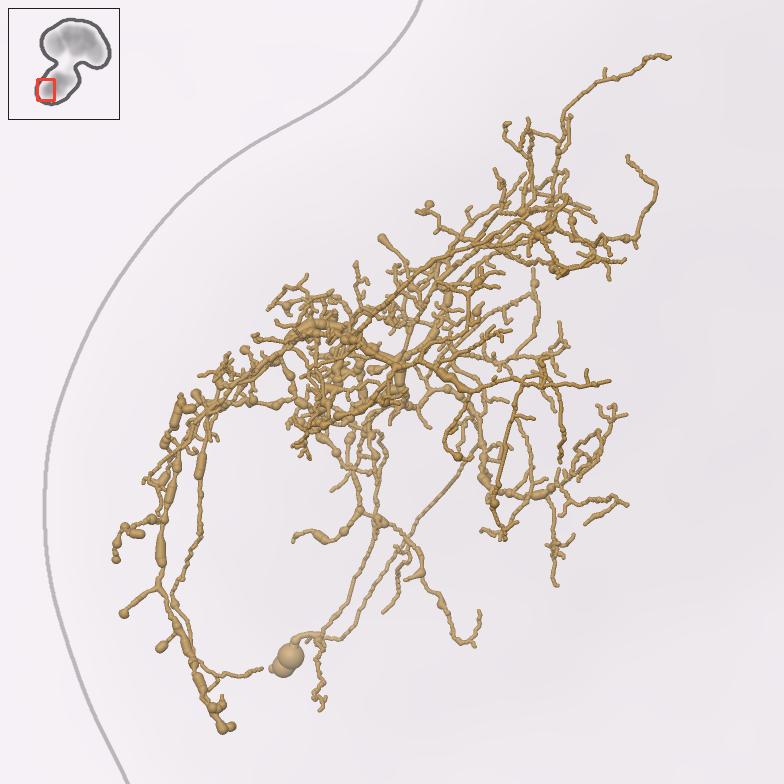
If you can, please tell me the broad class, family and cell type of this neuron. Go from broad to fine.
nerve-cord intrinsic neuron; hemilineage 03A; IN03A037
